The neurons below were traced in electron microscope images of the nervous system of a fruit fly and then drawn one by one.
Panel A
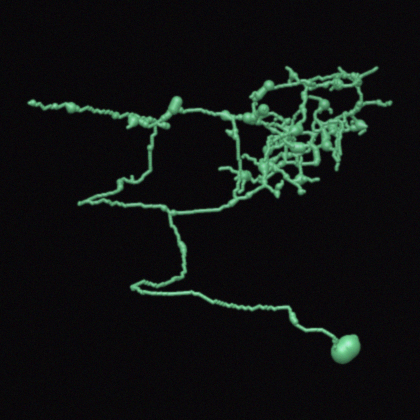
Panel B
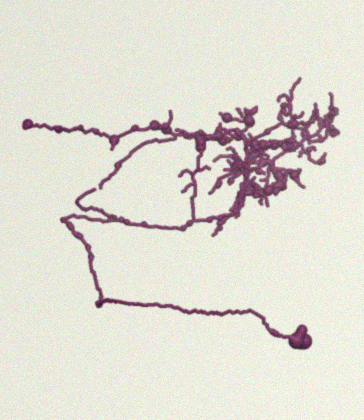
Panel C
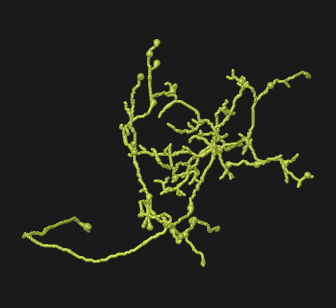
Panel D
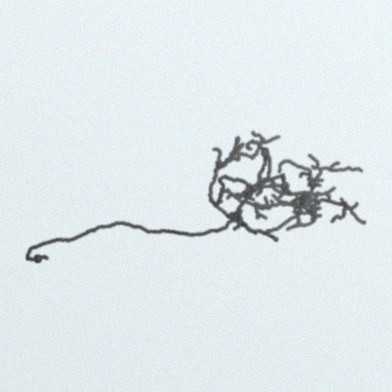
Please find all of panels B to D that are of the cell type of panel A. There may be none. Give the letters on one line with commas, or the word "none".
B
